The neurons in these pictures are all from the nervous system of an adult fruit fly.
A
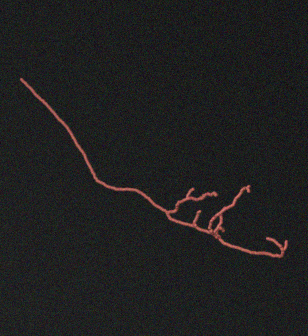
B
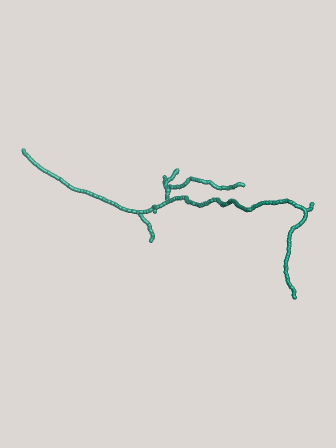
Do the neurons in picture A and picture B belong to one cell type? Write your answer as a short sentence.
They are of different cell types.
